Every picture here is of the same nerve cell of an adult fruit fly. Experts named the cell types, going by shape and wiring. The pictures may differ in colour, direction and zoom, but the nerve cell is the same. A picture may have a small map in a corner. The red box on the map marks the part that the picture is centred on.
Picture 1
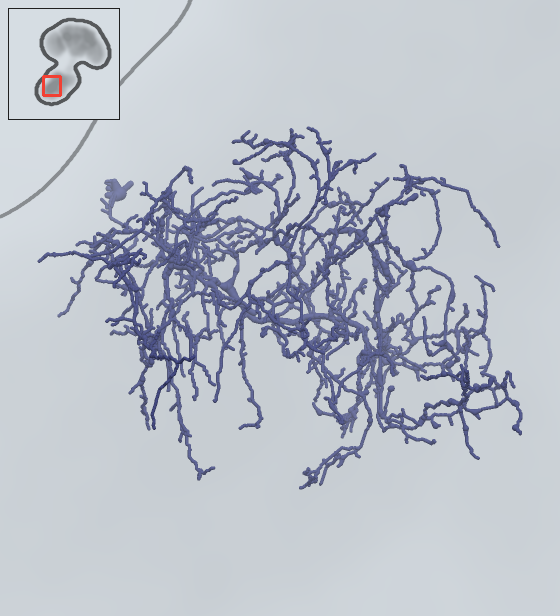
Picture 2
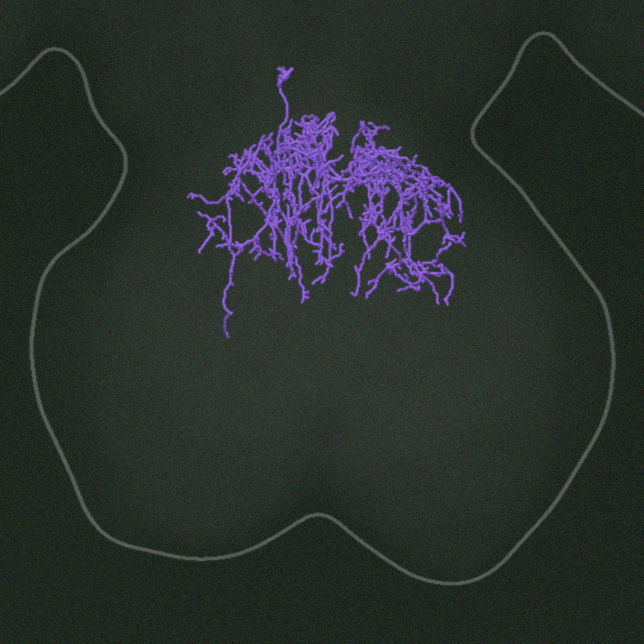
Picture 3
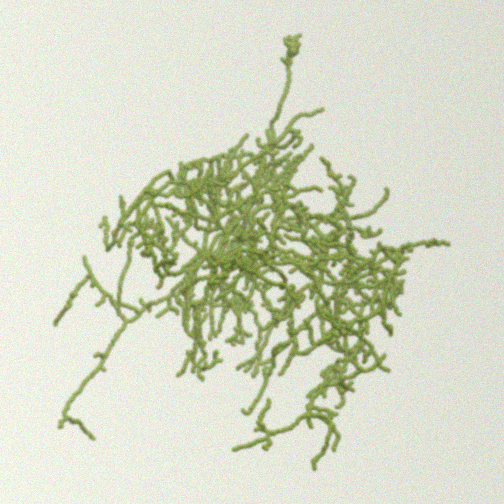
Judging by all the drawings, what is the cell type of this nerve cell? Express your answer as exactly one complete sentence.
This nerve cell has been assigned cell type INXXX192.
